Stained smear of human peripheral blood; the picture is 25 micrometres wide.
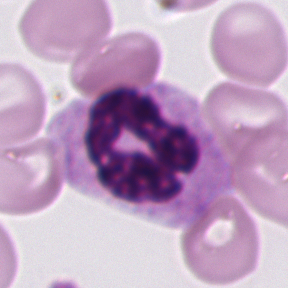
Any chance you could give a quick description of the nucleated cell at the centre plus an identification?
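Looking at the nucleus first, I see a lumpy band curled into a ring around a pale central hole, about 11 by 9 micrometres. The chromatin is dark purple and coarsely clumped, and between the clumps there are small pale pink gaps. Around it runs a wide rim of pale lilac cytoplasm, with fine, faint violet-pink granules spread throughout. So this is a segmented neutrophil.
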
